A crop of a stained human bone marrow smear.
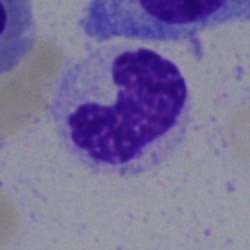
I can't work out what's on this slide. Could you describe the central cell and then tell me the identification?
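You've got a kidney-shaped nucleus here, with a deep notch on its upper left side. Chromatin's dark purple and coarsely clumped, with small pale gaps between the clumps. The cytoplasm is a pale greyish-lilac, and it's widest right in that notch. That's a band neutrophil.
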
